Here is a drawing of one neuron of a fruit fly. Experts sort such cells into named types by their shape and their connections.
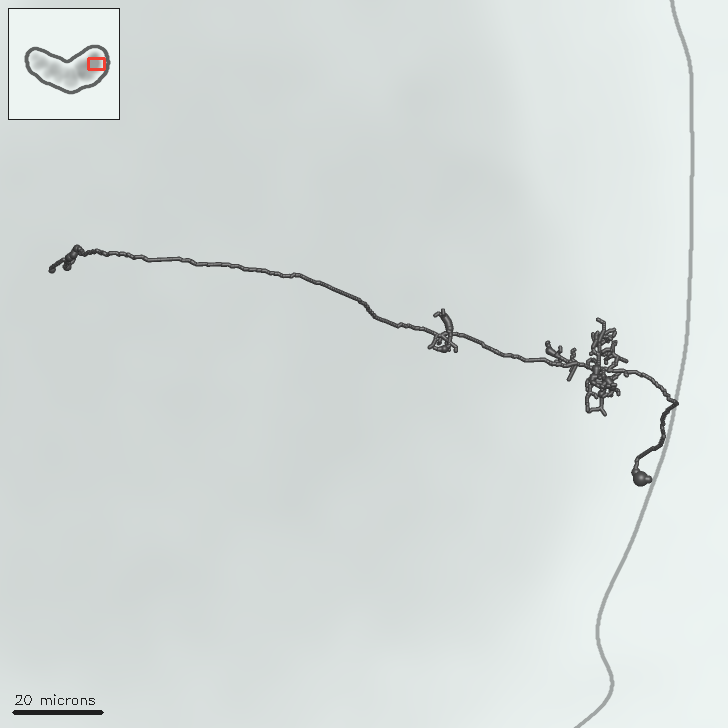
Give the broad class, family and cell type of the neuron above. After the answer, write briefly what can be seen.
It is an optic-lobe intrinsic neuron. The family is Tm. The cell type is Tm4. From left to right in the picture it spans about 140 microns. The picture shows dozens of branch ends.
